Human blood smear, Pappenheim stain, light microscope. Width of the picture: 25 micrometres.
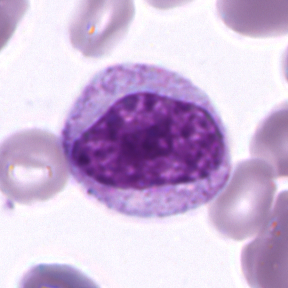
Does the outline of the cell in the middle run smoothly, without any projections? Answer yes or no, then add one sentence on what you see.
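Yes. The cell outline is smooth and round, without surface projections.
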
